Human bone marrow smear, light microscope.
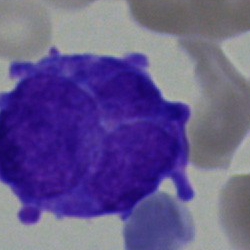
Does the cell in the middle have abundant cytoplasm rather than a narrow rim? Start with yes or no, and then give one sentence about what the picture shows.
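No. The cytoplasm forms only a scant rim that stains deep blue-purple like the nucleus.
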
